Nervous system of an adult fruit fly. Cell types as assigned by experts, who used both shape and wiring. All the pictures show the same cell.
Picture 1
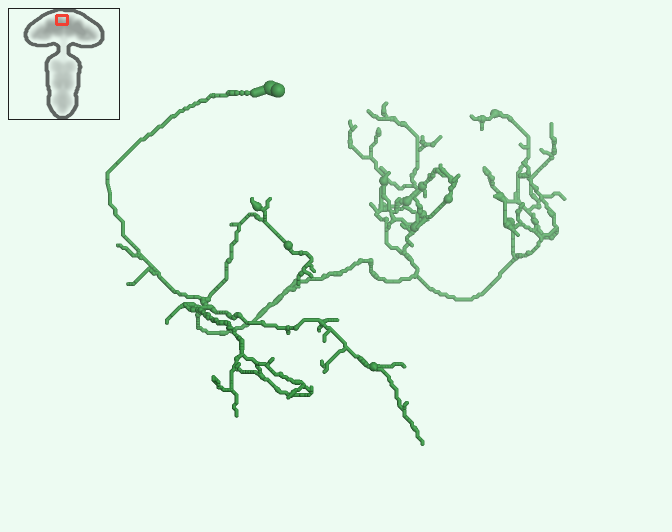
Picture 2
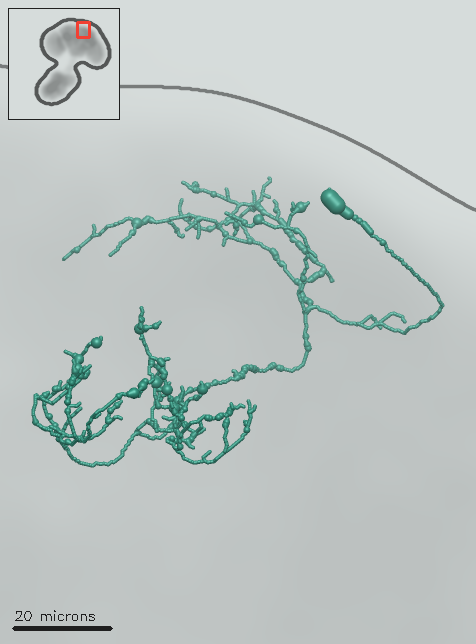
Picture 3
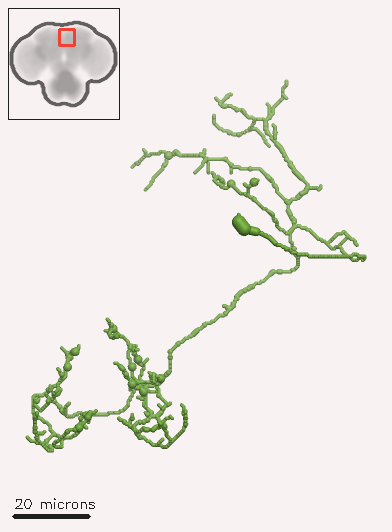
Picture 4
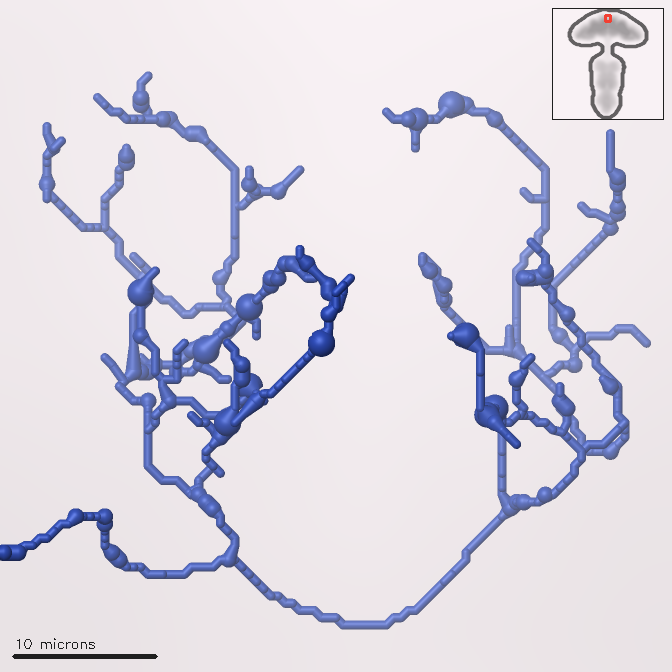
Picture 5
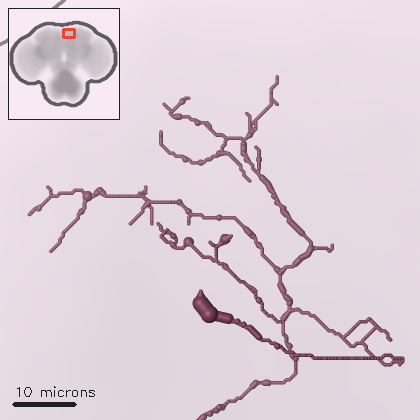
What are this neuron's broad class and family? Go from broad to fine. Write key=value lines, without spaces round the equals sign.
broad_class=central-brain intrinsic neuron
family=class DAN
